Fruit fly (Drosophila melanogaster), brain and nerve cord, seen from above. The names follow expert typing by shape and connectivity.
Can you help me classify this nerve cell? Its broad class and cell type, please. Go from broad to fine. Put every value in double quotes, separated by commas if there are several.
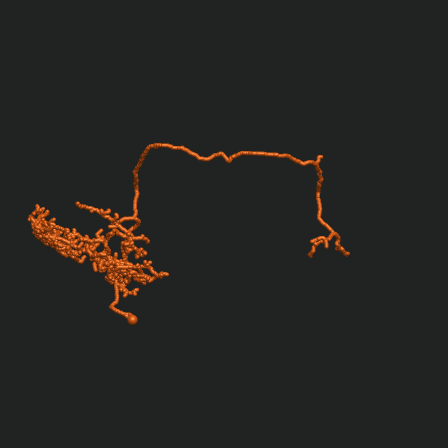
"central-brain intrinsic neuron", "PVLP118"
